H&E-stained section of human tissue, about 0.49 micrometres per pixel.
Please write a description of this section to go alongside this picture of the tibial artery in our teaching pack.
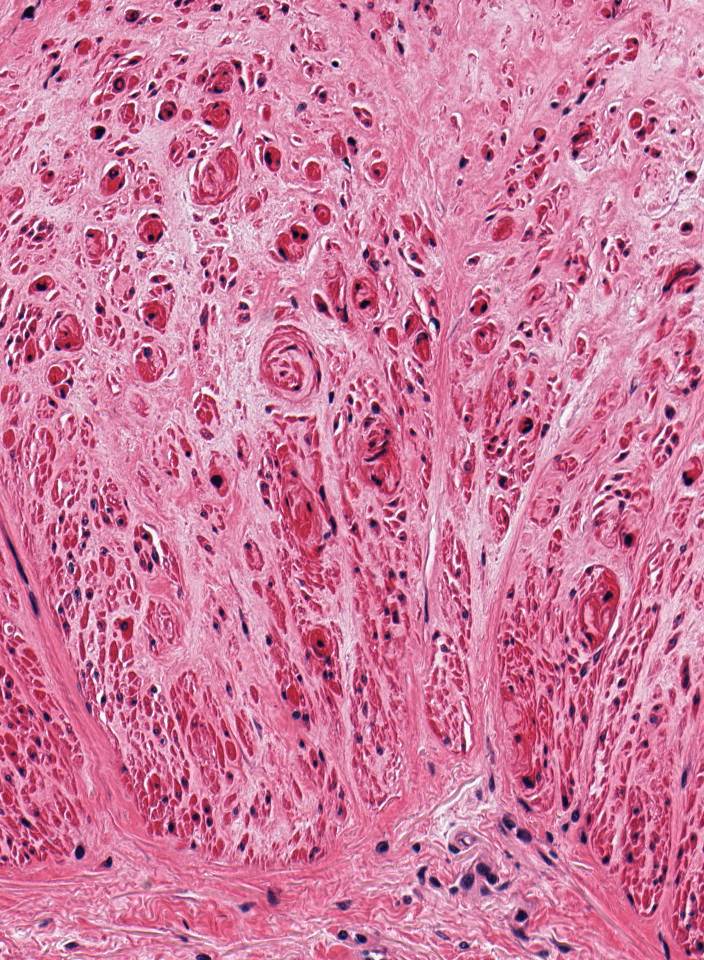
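The field consists largely of many small, rounded, deeply eosinophilic profiles lying in a paler pink fibrillar matrix. No epithelium or glandular structures are present. Along the bottom edge runs a band of denser, streaming pink fibrous tissue with somewhat more nuclei.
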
